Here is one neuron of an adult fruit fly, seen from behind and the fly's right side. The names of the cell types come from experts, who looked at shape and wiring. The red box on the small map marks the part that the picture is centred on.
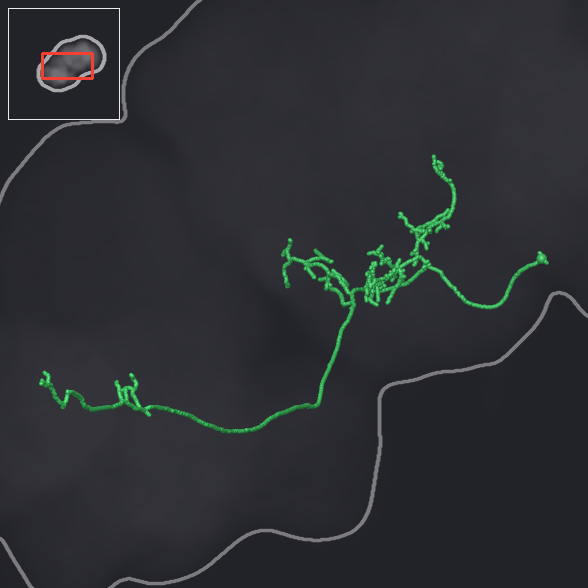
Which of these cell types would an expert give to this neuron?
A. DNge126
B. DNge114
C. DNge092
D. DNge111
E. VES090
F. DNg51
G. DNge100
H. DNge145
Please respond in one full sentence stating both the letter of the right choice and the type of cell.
Of all the options, it is C, DNge092, that is the neuron's cell type.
